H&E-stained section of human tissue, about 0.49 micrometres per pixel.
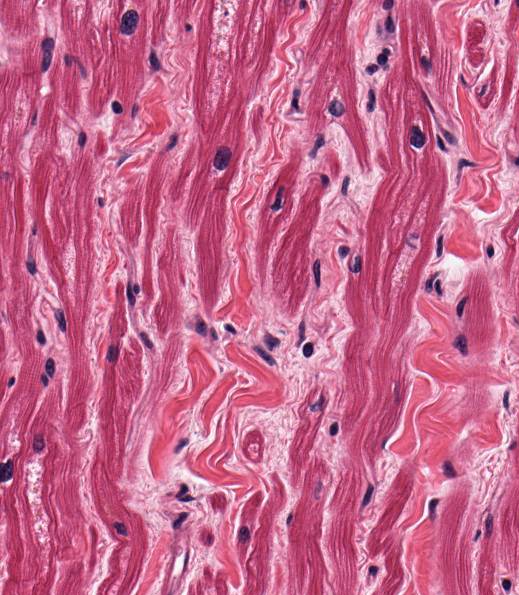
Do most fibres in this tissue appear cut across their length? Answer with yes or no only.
No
